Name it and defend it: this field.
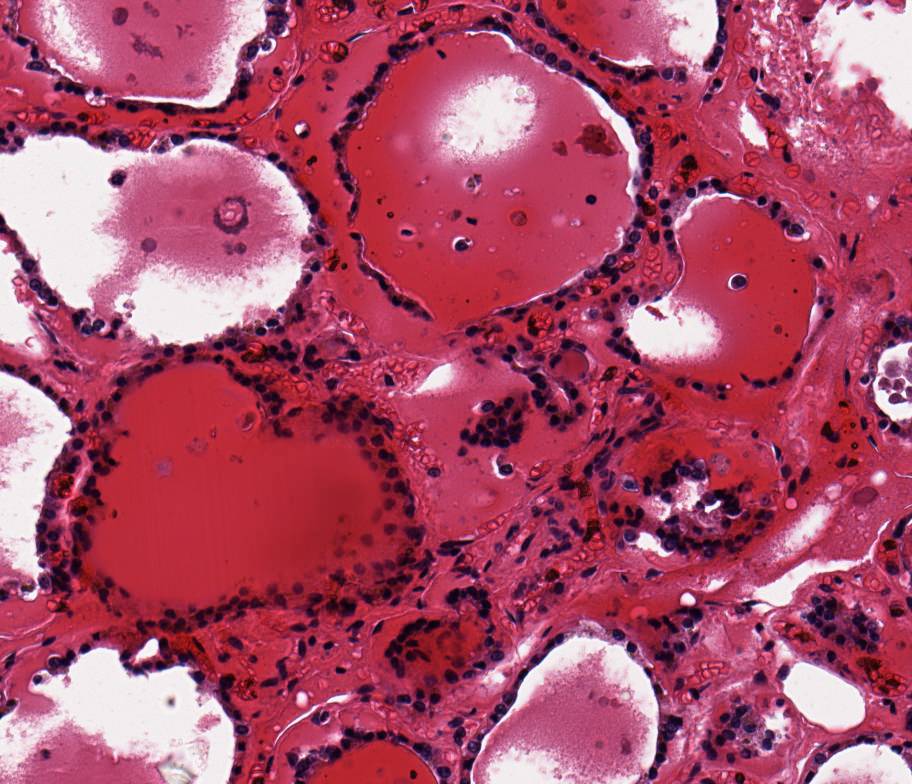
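What you see is thyroid follicle: each one lined by a single layer of flattened to low cuboidal cells with small dark round nuclei. The large follicle at top centre has small round clear vacuoles in its pink material.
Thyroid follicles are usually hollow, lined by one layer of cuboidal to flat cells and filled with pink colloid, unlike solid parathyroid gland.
Near the centre and right, small follicles are collapsed, with crowded dark nuclei and little lumen; at the left and bottom edges, many have large white areas where luminal material is missing or pale.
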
